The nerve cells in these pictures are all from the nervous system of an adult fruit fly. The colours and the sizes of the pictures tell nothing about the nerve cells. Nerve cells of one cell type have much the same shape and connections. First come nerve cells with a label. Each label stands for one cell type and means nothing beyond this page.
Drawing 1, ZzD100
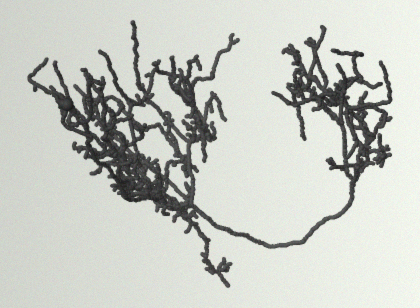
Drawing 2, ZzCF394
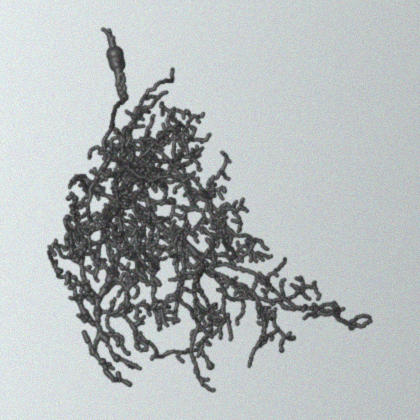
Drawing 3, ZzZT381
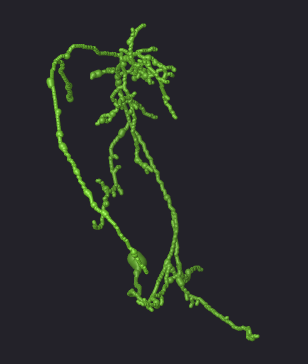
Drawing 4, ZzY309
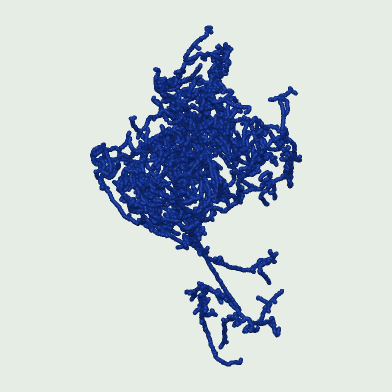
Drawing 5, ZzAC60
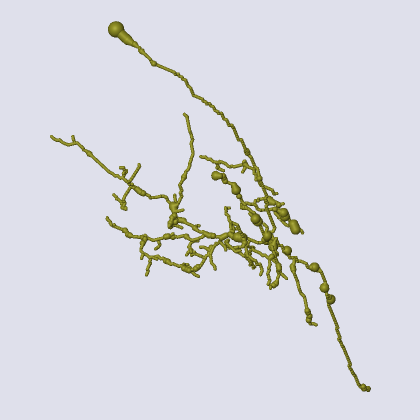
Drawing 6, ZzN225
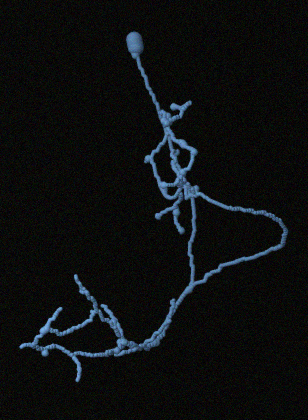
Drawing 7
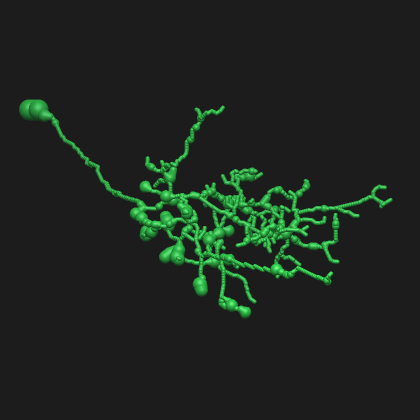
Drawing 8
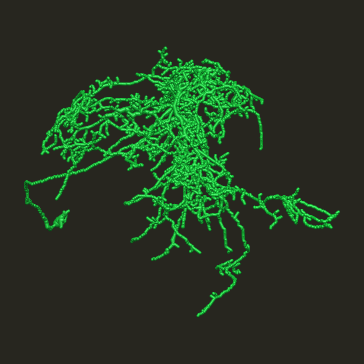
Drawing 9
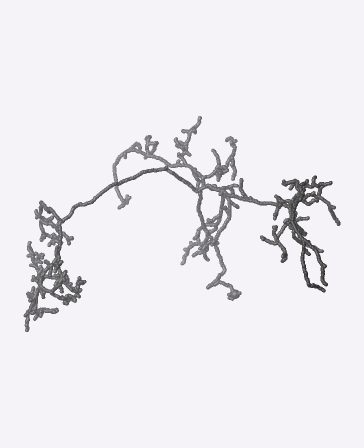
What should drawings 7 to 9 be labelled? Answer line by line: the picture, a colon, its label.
7: ZzAC60
8: ZzCF394
9: ZzD100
